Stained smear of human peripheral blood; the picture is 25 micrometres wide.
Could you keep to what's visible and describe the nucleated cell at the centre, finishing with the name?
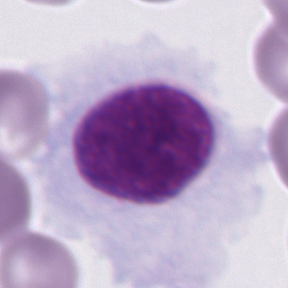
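Look how irregular and ragged its outline is, not smooth and round. The cytoplasm is abundant and very pale grey-blue, covering much more area than the nucleus, and shows no distinct granules. Red cells sit at the left and right edges of the picture, close to the cell's border. That's a hairy cell.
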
